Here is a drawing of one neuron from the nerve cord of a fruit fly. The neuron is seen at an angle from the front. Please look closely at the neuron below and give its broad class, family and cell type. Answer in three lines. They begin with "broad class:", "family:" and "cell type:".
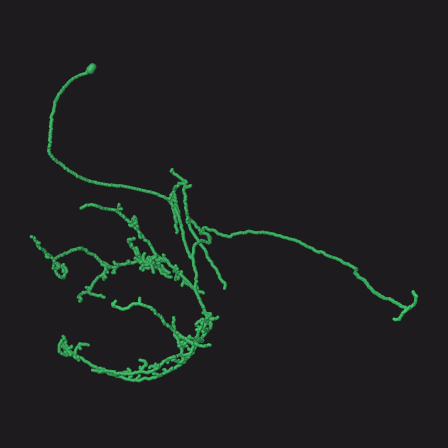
broad class: nerve-cord intrinsic neuron
family: hemilineage 23B
cell type: IN23B059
